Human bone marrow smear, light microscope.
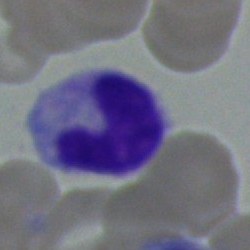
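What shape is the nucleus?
Indented, curving into a horseshoe.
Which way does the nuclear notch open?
Toward the left; most of the cytoplasm lies within the notch.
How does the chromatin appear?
Dense, staining deep purple.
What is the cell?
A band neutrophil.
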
